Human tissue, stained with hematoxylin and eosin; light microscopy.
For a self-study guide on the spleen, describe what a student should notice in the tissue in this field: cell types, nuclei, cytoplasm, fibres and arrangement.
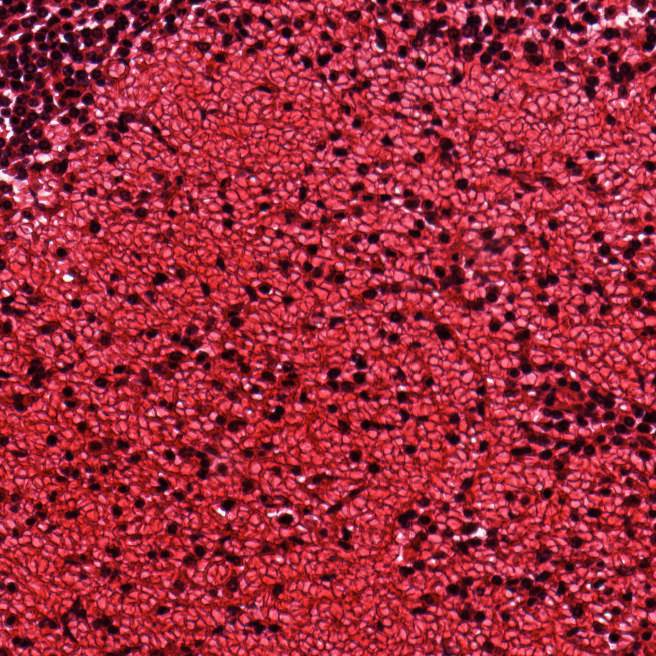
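Packed red cells show sharp, darker red outlines, giving the field a fine honeycomb look. Small round dark nuclei are scattered singly throughout them, and the top-left corner holds a denser crowd of dark nuclei than the rest of the field. No glands, tubules or epithelium are seen anywhere.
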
